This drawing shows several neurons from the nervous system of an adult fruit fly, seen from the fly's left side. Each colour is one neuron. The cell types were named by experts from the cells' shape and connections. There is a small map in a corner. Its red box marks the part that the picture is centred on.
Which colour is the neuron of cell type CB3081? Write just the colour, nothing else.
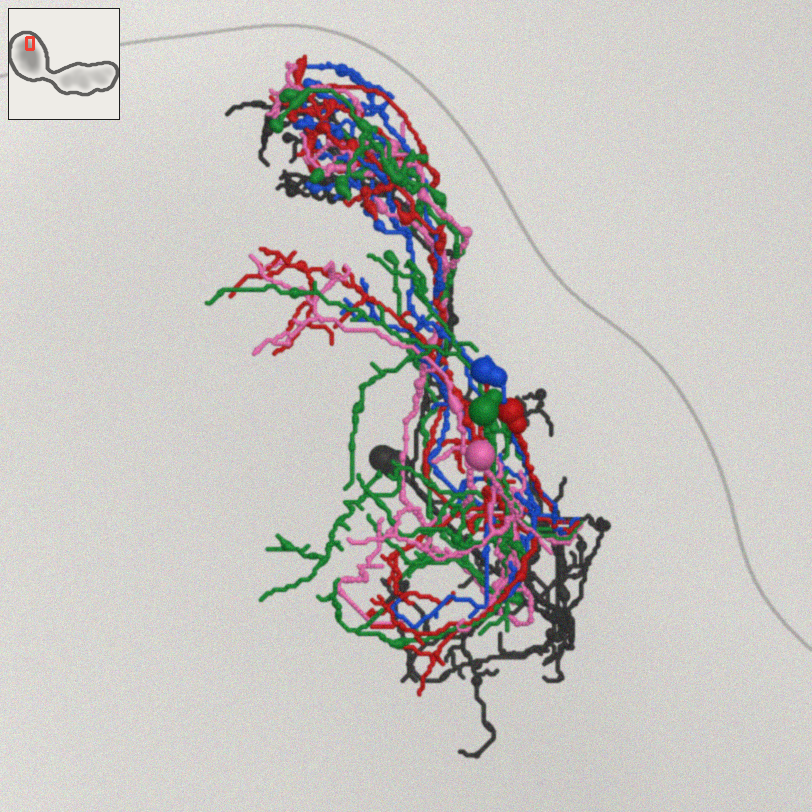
blue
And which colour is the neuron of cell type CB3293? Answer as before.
pink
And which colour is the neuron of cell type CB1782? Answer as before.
green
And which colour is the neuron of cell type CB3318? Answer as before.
black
